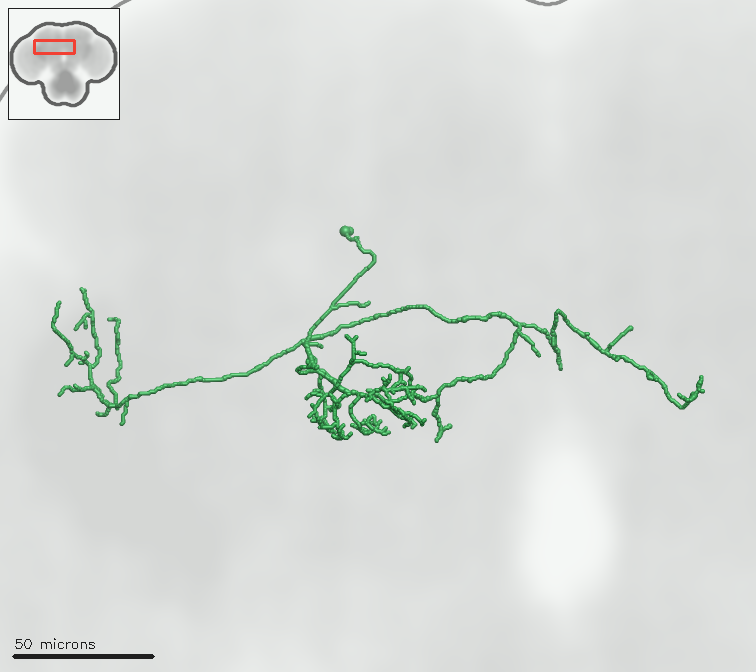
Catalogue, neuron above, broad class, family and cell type: visual projection neuron; hemilineage PSp3; LoVP20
